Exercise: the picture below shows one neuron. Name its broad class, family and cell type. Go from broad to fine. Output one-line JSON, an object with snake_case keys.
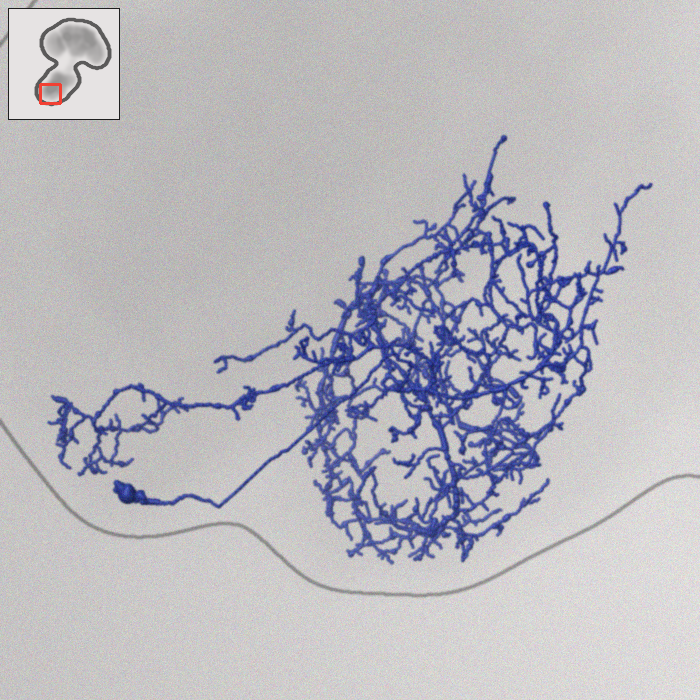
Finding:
{"broad_class": "nerve-cord intrinsic neuron", "family": "hemilineage 14A", "cell_type": "IN14A006"}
